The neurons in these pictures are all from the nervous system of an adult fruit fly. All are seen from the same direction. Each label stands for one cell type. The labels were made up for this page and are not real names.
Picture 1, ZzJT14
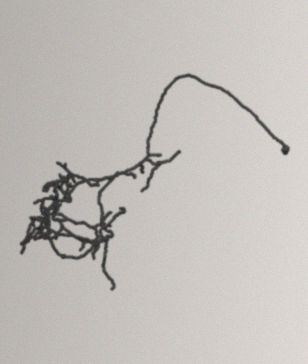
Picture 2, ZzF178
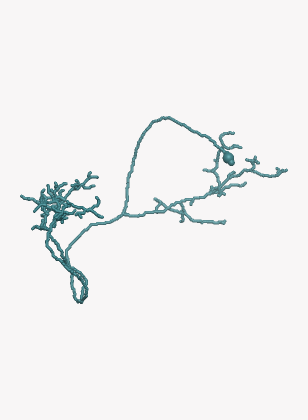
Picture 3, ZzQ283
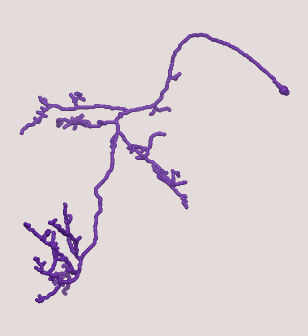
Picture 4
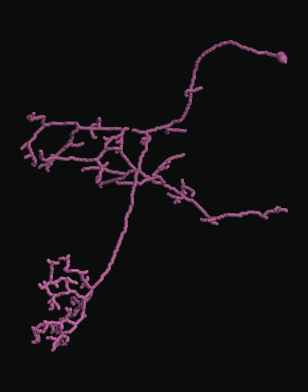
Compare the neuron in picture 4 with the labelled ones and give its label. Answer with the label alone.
ZzQ283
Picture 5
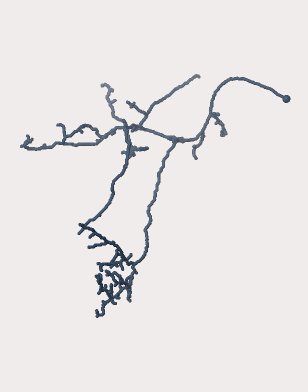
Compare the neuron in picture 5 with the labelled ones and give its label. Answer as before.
ZzQ283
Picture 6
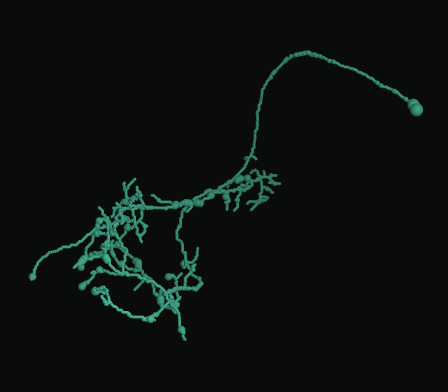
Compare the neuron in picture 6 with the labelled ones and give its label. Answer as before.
ZzJT14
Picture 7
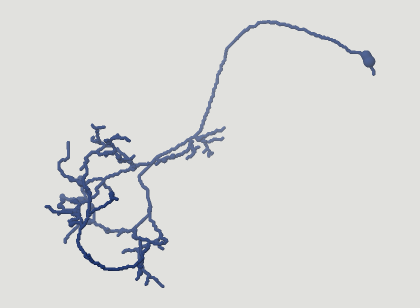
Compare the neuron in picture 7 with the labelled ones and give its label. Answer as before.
ZzJT14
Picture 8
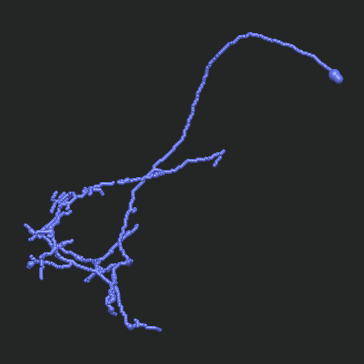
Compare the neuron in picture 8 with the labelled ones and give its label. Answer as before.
ZzJT14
